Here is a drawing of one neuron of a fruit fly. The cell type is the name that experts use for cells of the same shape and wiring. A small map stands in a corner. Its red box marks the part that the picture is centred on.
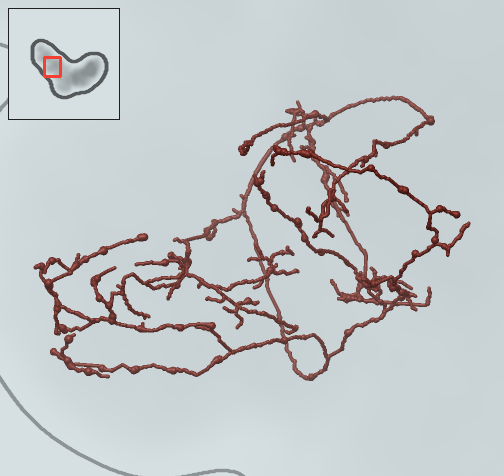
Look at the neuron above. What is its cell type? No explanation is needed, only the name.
IN12B029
